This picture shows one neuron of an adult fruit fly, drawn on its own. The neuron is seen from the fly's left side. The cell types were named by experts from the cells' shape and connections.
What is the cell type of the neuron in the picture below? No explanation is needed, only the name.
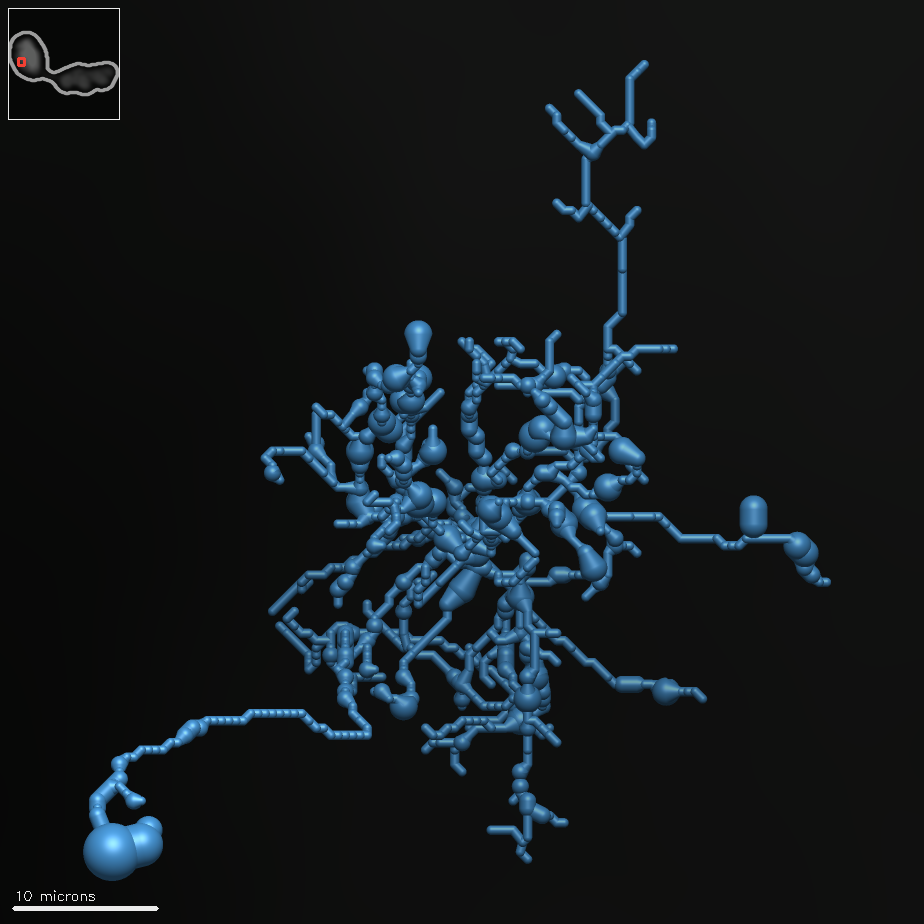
PRW014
